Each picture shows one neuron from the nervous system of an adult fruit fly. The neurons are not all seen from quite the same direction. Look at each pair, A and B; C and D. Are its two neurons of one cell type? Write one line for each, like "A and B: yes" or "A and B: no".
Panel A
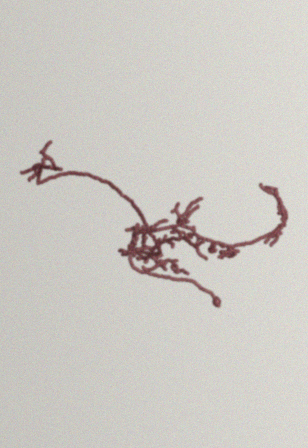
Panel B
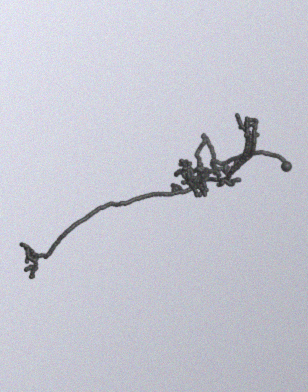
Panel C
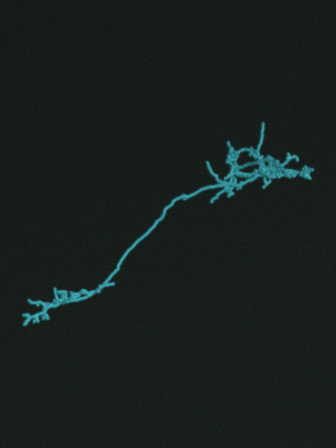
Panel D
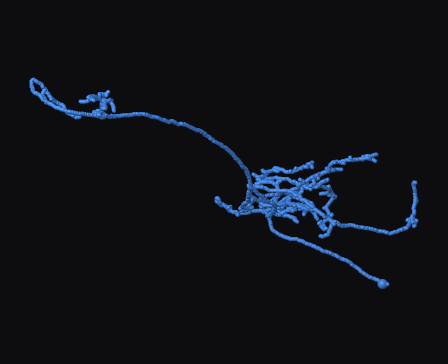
A and B: yes
C and D: no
